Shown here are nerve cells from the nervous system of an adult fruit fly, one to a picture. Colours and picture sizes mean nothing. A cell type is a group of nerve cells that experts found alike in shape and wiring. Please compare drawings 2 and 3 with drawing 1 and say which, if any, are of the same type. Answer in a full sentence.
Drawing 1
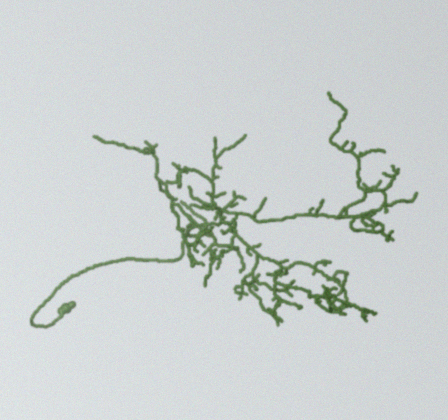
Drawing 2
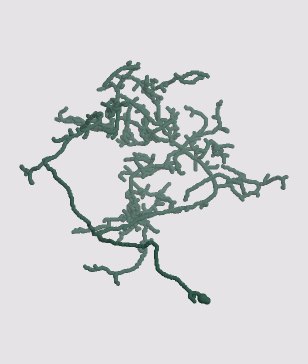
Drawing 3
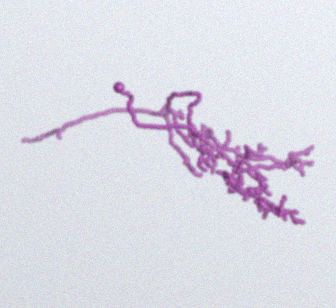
Drawing 3 is of the same cell type.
